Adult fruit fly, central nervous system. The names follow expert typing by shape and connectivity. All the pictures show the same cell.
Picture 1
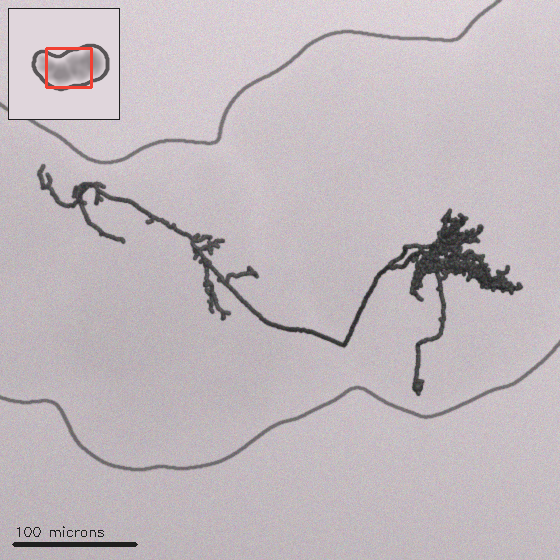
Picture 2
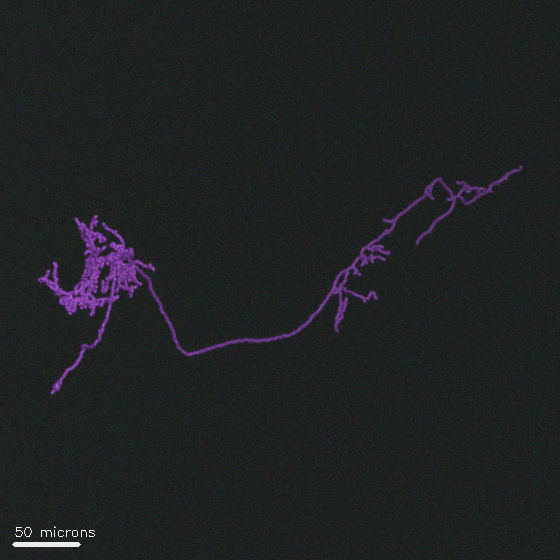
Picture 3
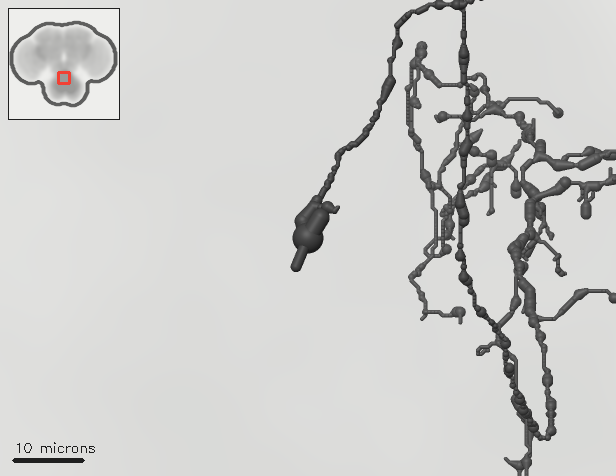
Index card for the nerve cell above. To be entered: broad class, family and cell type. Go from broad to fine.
descending neuron; hemilineage LB12; DNg05_a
